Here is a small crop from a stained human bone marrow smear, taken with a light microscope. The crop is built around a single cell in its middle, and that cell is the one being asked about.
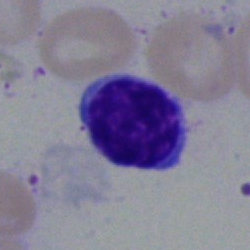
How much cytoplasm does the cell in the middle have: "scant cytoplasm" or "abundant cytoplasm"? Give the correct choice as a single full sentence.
The nucleus fills most of the cell.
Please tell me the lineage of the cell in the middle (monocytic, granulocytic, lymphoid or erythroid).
lymphoid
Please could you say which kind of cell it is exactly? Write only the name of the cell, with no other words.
lymphocyte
